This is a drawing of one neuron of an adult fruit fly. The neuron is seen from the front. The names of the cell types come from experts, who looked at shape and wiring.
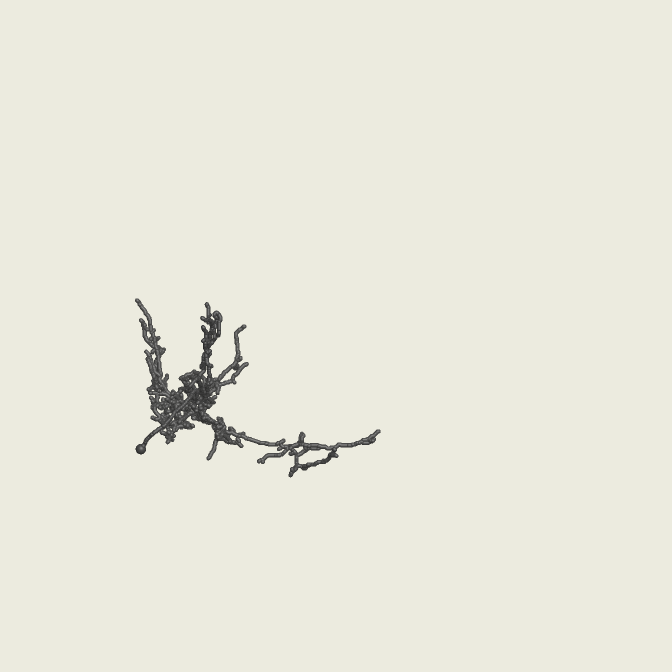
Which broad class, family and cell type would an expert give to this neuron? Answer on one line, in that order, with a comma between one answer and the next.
central-brain intrinsic neuron, hemilineage LALa1_posterior, WED016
